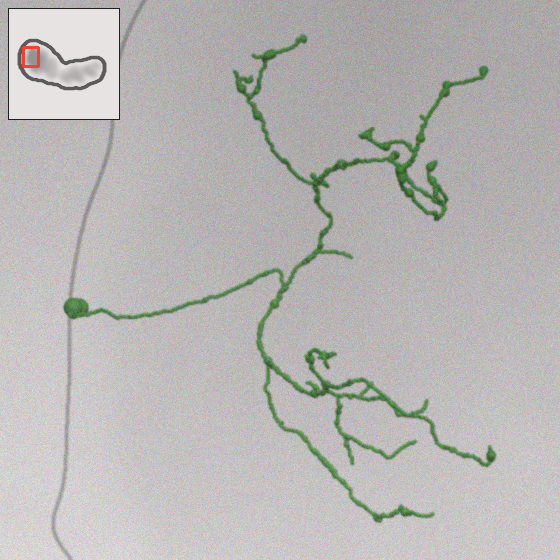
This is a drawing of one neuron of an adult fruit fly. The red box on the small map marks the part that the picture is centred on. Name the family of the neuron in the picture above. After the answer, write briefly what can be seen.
Its family is hemilineage CREl1. This is a central-brain intrinsic neuron. In this view it is about as wide as it is tall.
